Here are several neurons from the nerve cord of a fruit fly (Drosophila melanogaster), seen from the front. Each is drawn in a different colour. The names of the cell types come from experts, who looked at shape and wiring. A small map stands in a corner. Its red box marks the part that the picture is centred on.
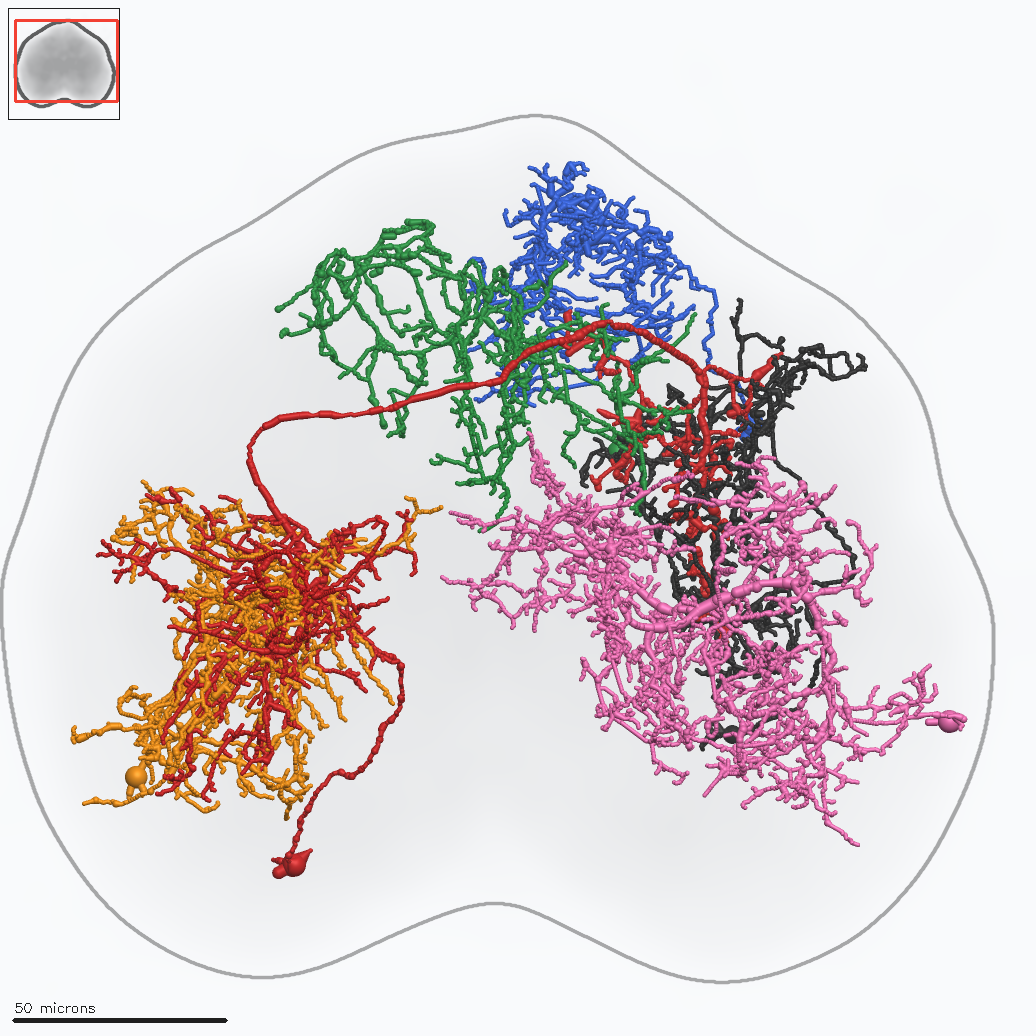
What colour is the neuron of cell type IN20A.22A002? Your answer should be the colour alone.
pink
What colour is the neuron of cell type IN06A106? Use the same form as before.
blue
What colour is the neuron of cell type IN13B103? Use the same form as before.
green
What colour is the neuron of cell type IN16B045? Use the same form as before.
black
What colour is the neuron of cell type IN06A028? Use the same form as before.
red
